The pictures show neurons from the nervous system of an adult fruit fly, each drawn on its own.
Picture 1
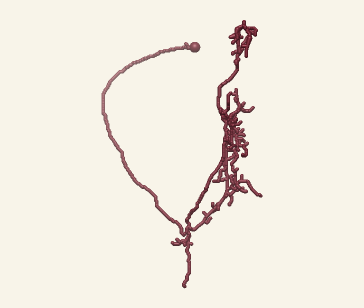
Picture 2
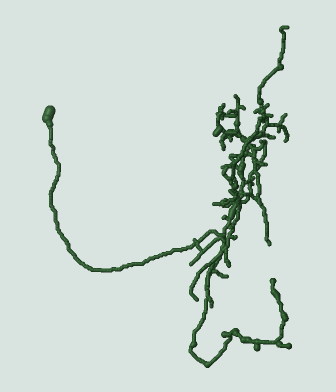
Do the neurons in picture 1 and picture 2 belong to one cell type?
no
